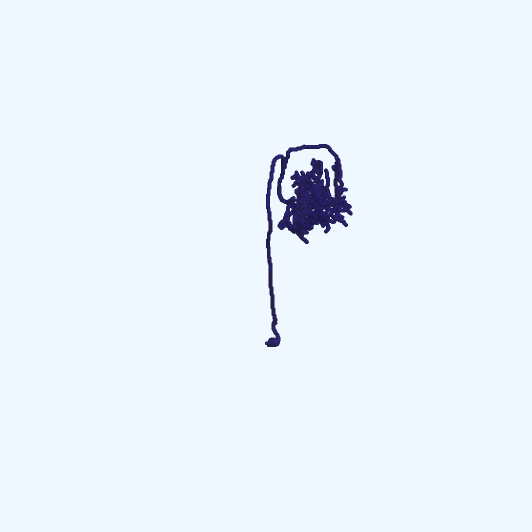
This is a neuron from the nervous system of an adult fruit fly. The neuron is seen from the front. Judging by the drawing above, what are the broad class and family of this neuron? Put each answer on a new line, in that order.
nerve-cord intrinsic neuron
hemilineage 02A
